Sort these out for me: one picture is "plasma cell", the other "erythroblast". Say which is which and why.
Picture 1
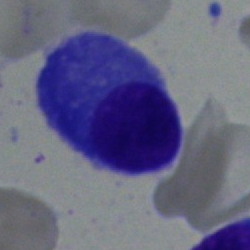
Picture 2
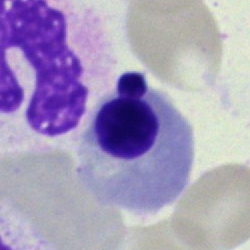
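Picture 2 shows the erythroblast, and picture 1 the plasma cell. The main difference lies in the cytoplasm: both cells have plenty of it, but in the plasma cell it stains deep blue, while in the erythroblast it is pale greyish-blue.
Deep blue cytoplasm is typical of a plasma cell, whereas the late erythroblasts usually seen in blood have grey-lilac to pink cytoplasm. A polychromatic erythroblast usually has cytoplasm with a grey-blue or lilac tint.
The plasma cell's cytoplasm also shows paler mottled patches in its upper left part. Its outline is smooth and oval, with the long axis running from upper left to lower right. Chromatin is dense in both: dark purple in the plasma cell, very dark purple and nearly structureless in the erythroblast, which shows no nucleoli. Neither cell has granules in its cytoplasm.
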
